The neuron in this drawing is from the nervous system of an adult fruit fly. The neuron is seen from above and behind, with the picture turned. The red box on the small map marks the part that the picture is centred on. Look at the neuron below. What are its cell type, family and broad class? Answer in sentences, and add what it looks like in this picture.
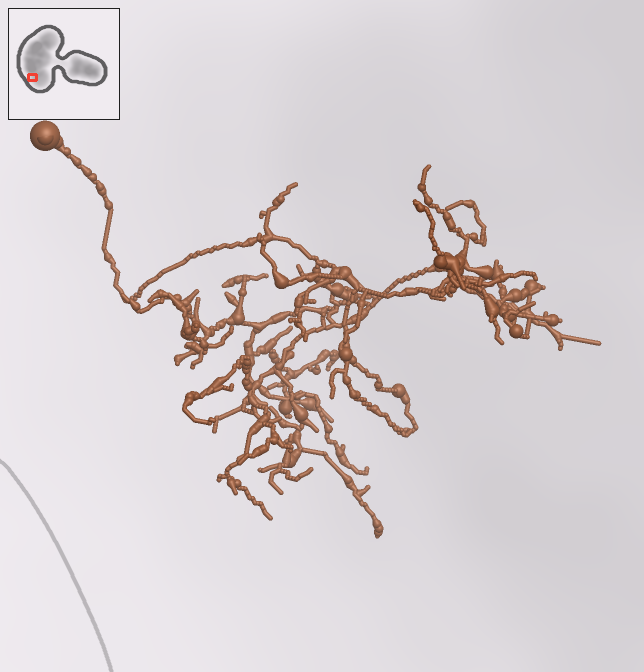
The cell type is Mi14. The family is Mi. This is an optic-lobe intrinsic neuron. It is in the brain and does not reach the nerve cord. The picture shows dozens of branch ends.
